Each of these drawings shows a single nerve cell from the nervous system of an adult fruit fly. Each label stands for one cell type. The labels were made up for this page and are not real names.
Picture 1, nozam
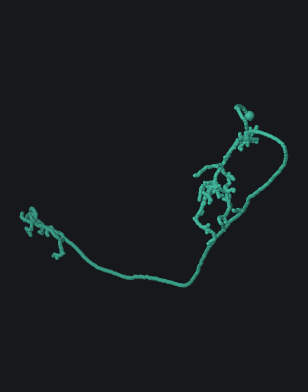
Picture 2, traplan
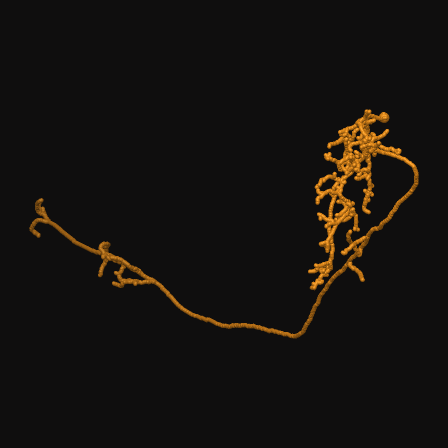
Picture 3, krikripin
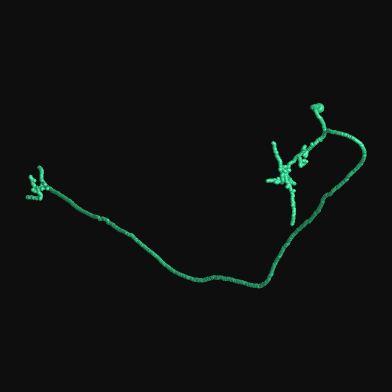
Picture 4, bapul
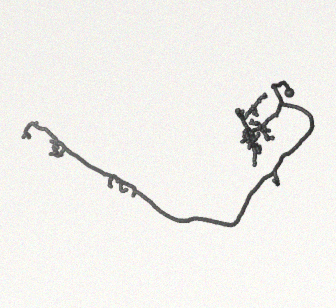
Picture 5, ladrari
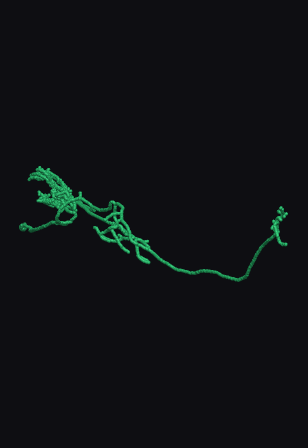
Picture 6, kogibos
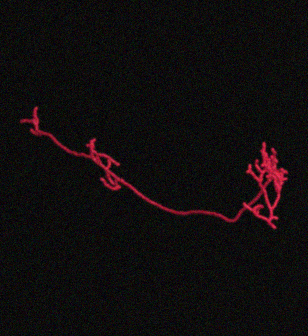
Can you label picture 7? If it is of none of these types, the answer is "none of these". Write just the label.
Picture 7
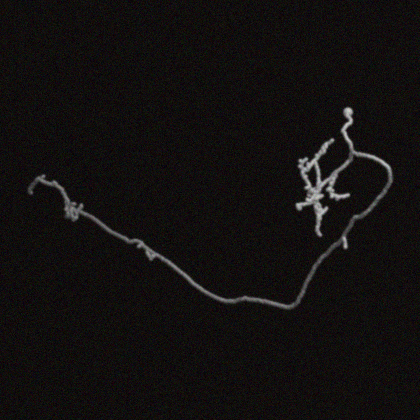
bapul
